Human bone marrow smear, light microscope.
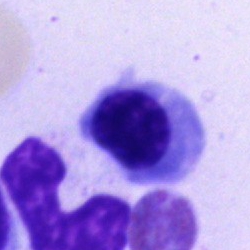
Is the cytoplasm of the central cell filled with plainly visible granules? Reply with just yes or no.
No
